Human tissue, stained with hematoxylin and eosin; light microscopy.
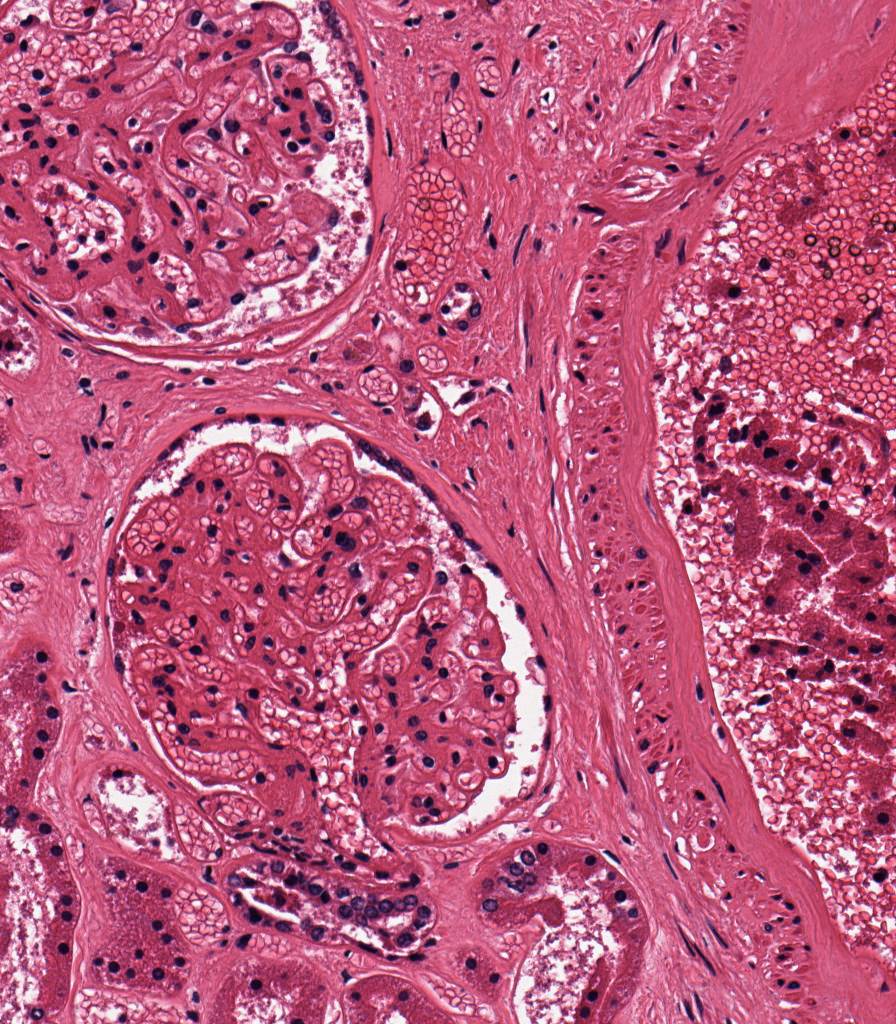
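Renal cortex, H&E. You can see two glomeruli over on the left, a whole one at centre-left and another cut by the top-left edge. Between them, small capillaries with red blood cells sit in fibrous stroma. Tubules along the lower and left edges have pink granular cytoplasm and round dark nuclei, and the right part is a large vessel lumen full of red blood cells.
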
